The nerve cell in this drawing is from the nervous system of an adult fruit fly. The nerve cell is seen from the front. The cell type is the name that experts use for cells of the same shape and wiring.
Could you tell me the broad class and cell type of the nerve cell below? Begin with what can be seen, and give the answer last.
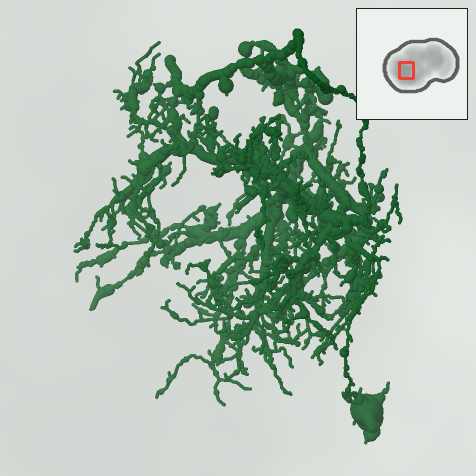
More than a hundred branch ends can be seen. In this view it is taller than it is wide. It is a nerve-cord intrinsic neuron. It is of cell type INXXX466.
